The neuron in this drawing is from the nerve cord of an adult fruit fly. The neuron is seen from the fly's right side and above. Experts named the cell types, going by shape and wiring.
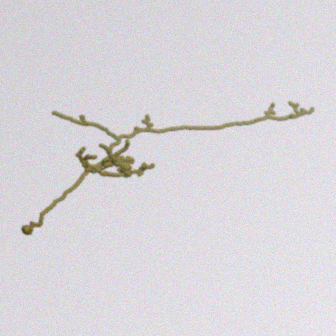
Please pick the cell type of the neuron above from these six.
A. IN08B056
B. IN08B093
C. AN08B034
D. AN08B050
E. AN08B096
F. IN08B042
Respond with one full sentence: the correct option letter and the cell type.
Cell type IN08B093 is what the neuron is, as option B states.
